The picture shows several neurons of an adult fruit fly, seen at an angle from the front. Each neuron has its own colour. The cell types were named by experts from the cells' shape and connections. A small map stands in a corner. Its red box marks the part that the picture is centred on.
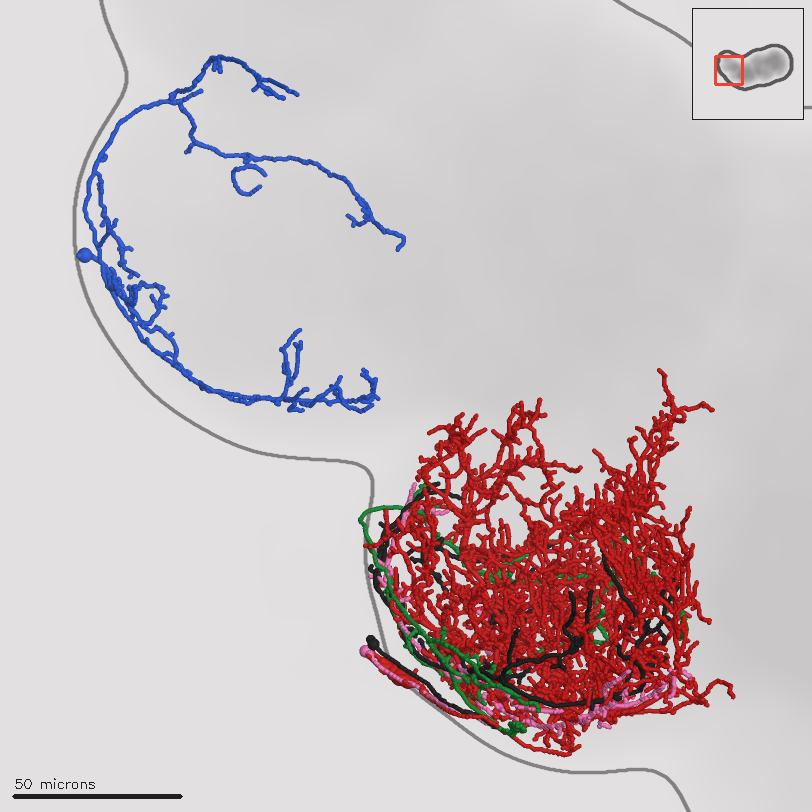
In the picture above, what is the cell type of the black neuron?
IN13A064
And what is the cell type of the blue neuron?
IN13A055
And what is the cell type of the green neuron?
IN13A044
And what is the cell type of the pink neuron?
IN13A072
